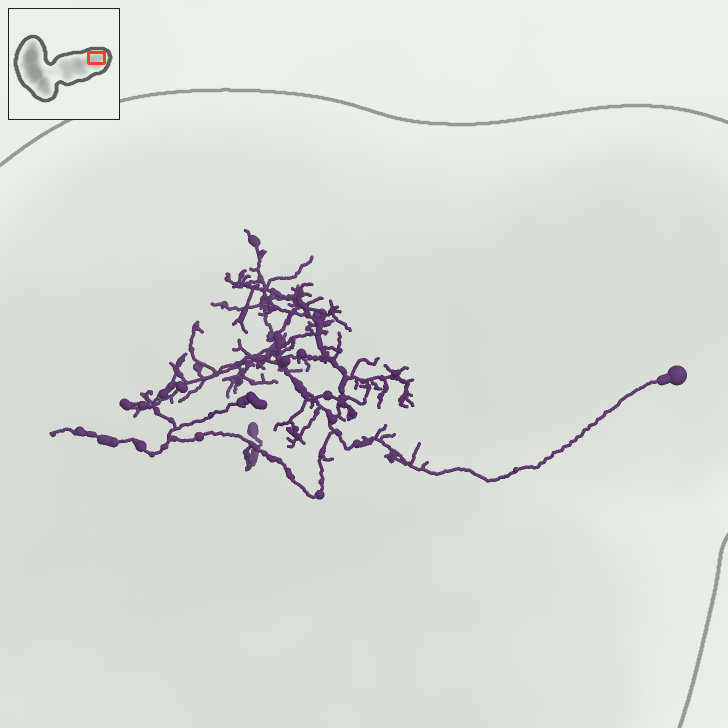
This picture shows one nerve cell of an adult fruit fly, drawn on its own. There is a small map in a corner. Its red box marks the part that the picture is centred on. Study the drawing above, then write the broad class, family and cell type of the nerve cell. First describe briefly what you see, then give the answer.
It is in the nerve cord and does not reach the brain. Its cell body lies on the right of the picture. The picture shows dozens of branch ends. Its broad class is nerve-cord intrinsic neuron. The family is hemilineage 01B. The cell type is IN01B052.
